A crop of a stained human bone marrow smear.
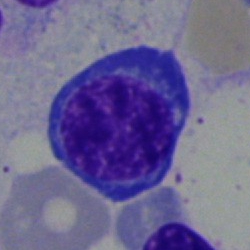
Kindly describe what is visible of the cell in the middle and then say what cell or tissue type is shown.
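Smooth, roughly oval cell outline with a slight point at the upper right. Chromatin coarse and clumped, dark purple, with paler gaps between clumps. Paler zone of cytoplasm next to the nucleus along its upper side; no granules visible. Erythroblast.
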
